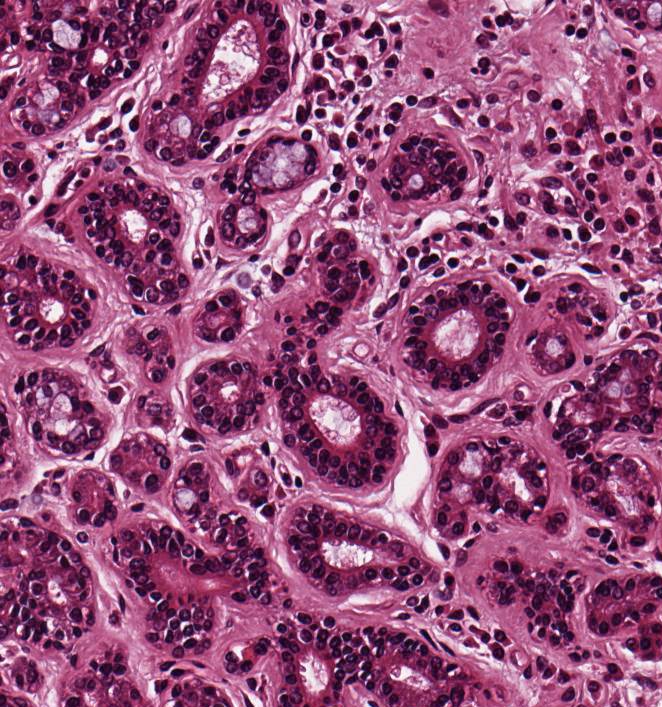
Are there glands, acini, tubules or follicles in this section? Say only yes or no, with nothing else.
Yes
